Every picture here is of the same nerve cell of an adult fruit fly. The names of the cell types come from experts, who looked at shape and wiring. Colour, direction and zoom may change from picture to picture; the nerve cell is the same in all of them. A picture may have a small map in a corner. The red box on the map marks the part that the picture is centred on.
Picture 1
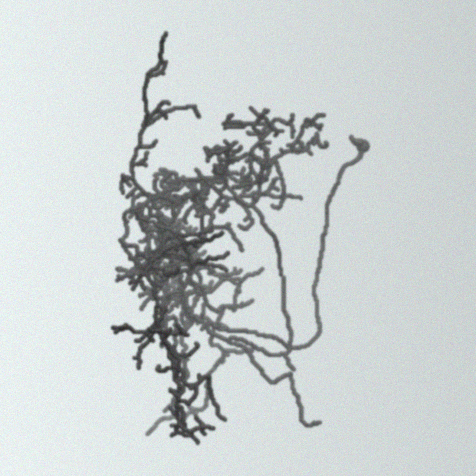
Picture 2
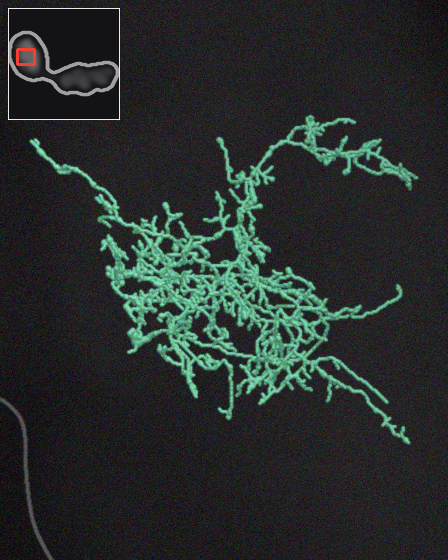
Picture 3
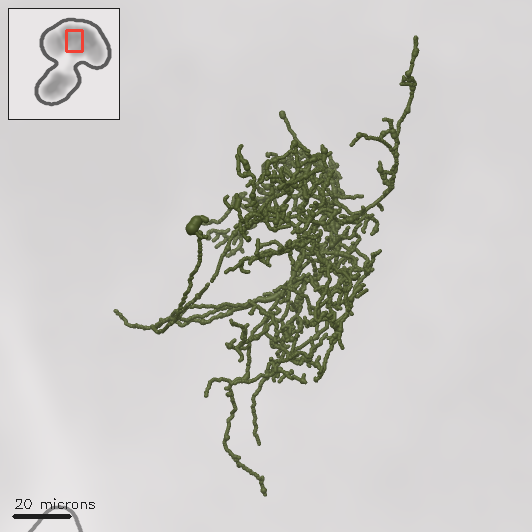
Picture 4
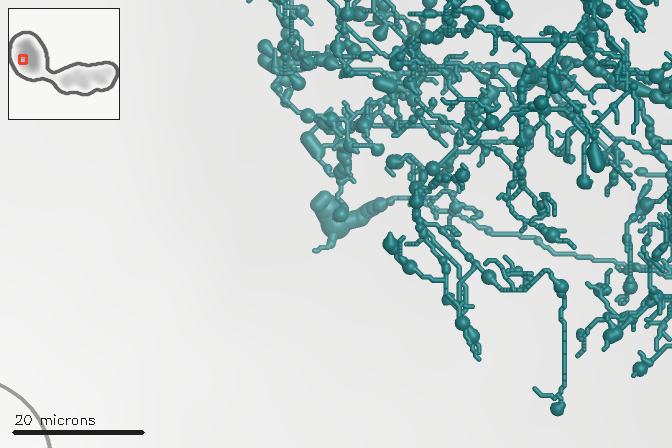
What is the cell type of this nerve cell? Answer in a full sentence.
The cell type is VES010.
